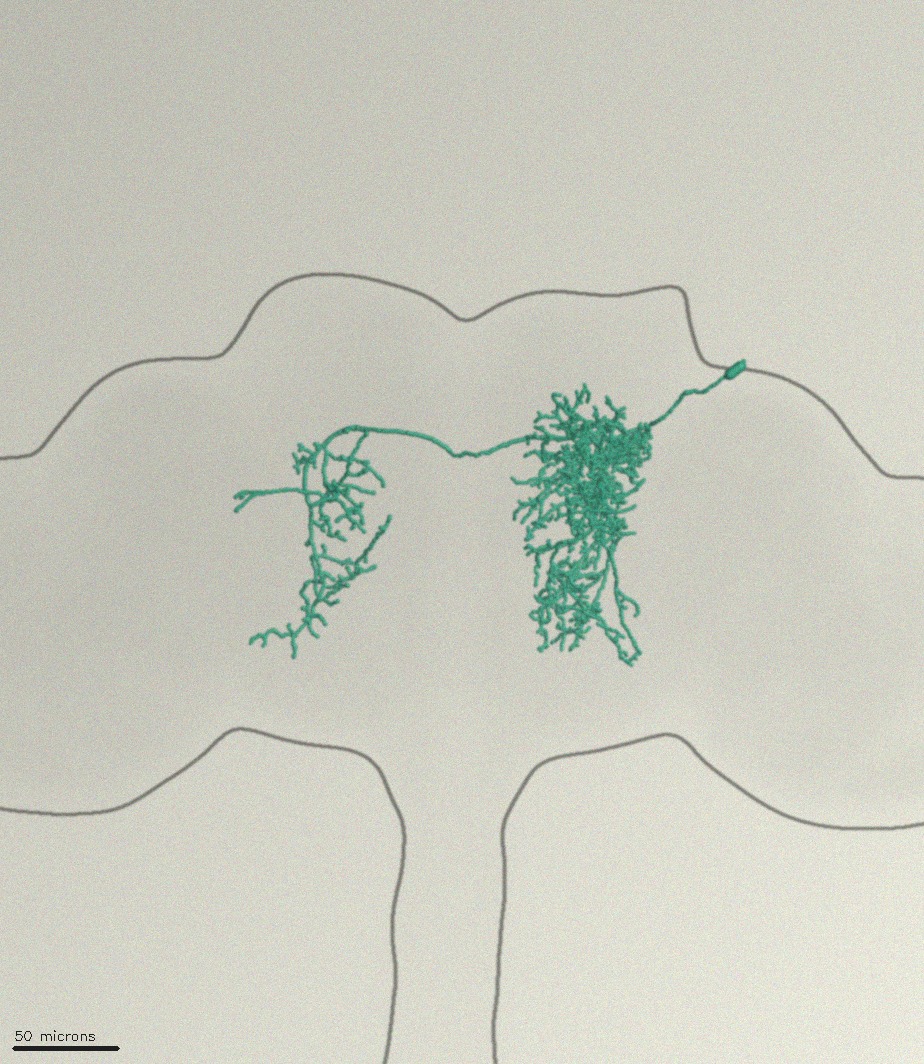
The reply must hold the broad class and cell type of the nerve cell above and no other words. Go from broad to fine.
central-brain intrinsic neuron; LAL108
